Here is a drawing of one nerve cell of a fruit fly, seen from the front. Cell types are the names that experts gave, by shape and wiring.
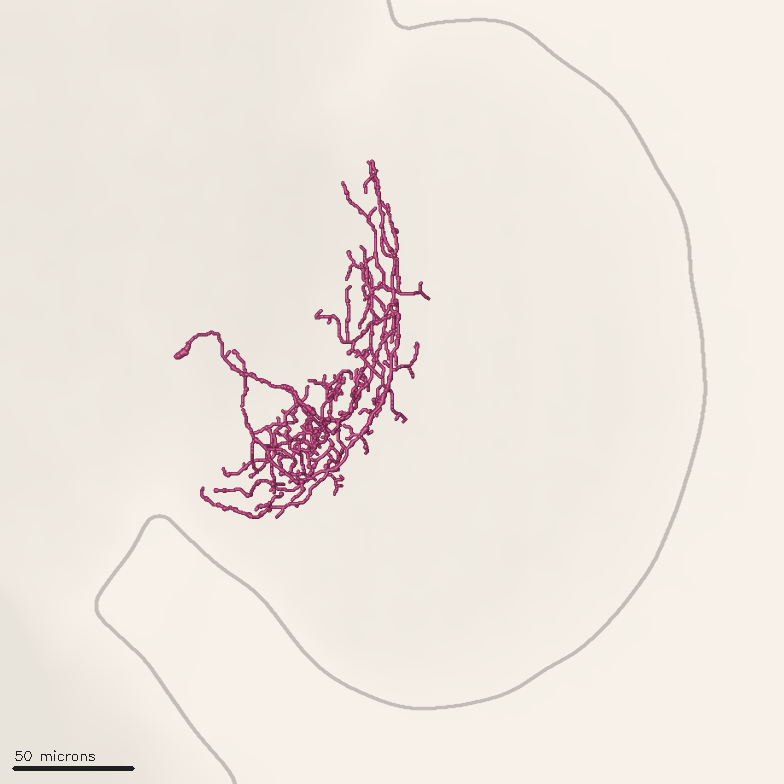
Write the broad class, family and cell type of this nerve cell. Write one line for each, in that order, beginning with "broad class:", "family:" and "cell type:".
broad class: optic-lobe intrinsic neuron
family: Li
cell type: Li19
